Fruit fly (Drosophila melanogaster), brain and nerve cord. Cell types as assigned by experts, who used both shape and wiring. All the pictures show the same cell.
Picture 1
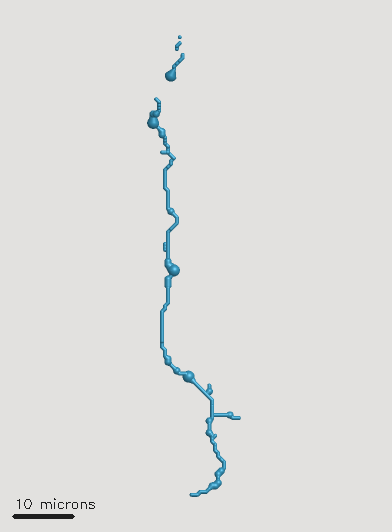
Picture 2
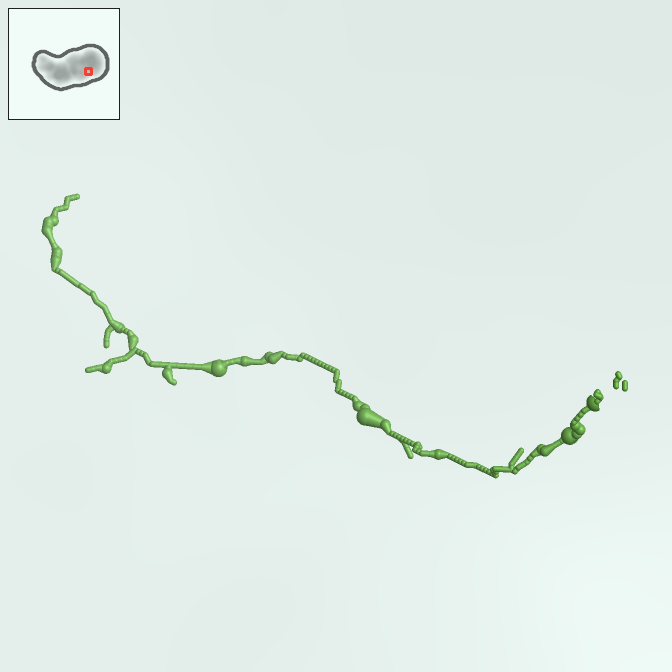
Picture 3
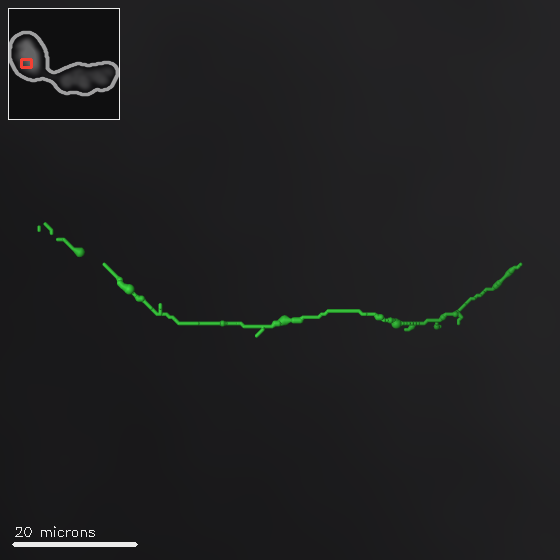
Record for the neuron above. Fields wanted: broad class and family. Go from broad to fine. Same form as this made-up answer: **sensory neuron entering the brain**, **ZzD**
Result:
**sensory neuron entering the brain**, **class mechanosensory**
